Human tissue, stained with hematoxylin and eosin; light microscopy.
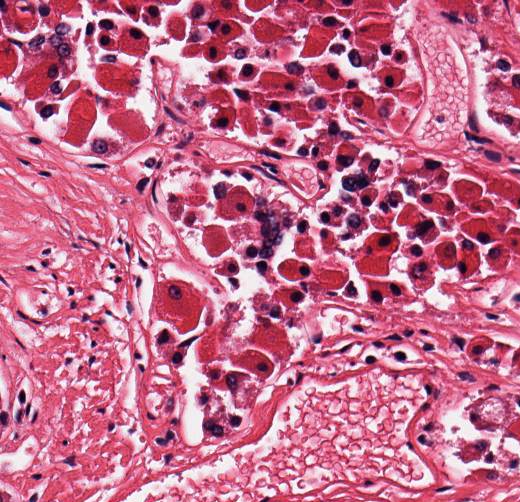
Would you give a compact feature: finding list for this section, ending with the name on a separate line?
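Cells: large, polygonal, in nests and clusters, mainly upper and central field
Partitions: pink fibrous bands between the nests
Cytoplasm: in most cells abundant and deeply eosinophilic
Granular cells: scattered, purple cytoplasm, gathered in the centre
Left side: loose, wavy pink fibrous tissue with scattered spindle-shaped nuclei
Name: pituitary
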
